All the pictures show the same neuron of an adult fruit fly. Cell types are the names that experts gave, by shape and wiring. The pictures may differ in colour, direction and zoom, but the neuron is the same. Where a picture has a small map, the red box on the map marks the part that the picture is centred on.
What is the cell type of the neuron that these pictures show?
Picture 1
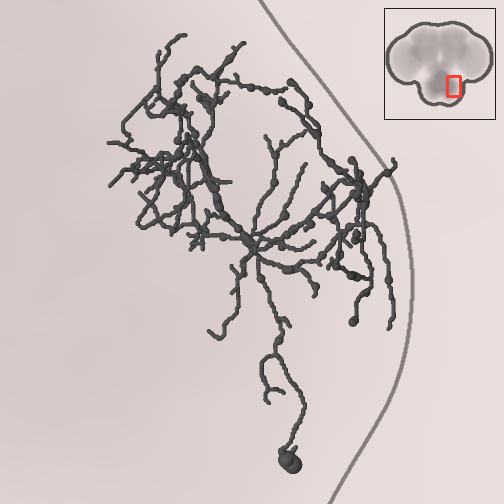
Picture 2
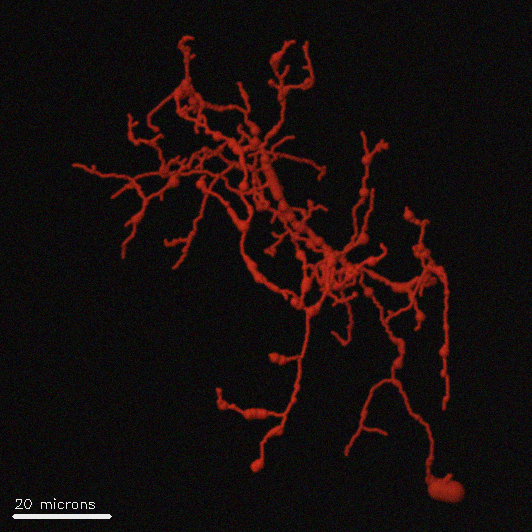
IN04B081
